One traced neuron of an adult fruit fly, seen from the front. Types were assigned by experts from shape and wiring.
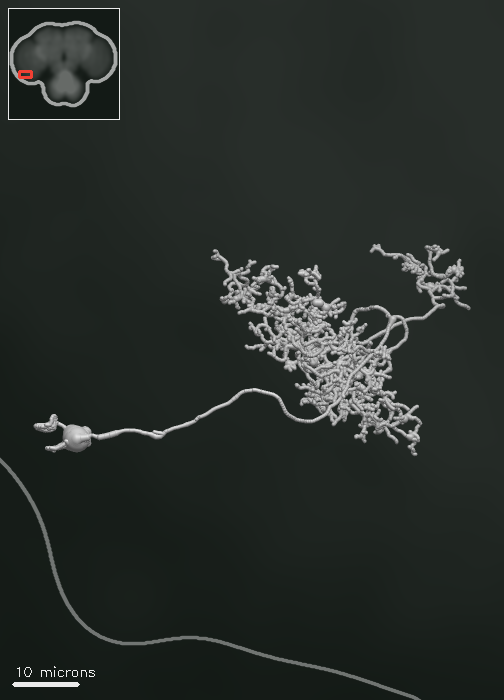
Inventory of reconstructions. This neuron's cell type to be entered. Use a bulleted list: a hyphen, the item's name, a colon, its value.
- cell type: Dm12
